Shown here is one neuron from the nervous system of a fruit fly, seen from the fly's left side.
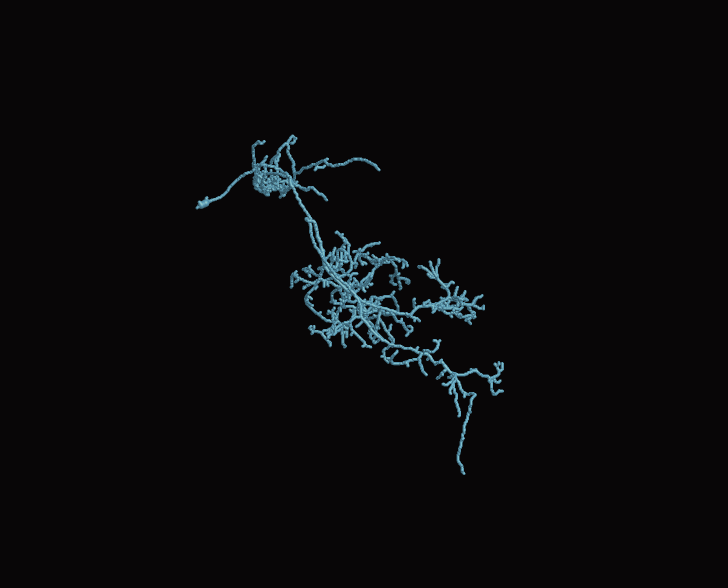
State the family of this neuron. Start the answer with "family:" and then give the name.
family: hemilineage CREa2_ventral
